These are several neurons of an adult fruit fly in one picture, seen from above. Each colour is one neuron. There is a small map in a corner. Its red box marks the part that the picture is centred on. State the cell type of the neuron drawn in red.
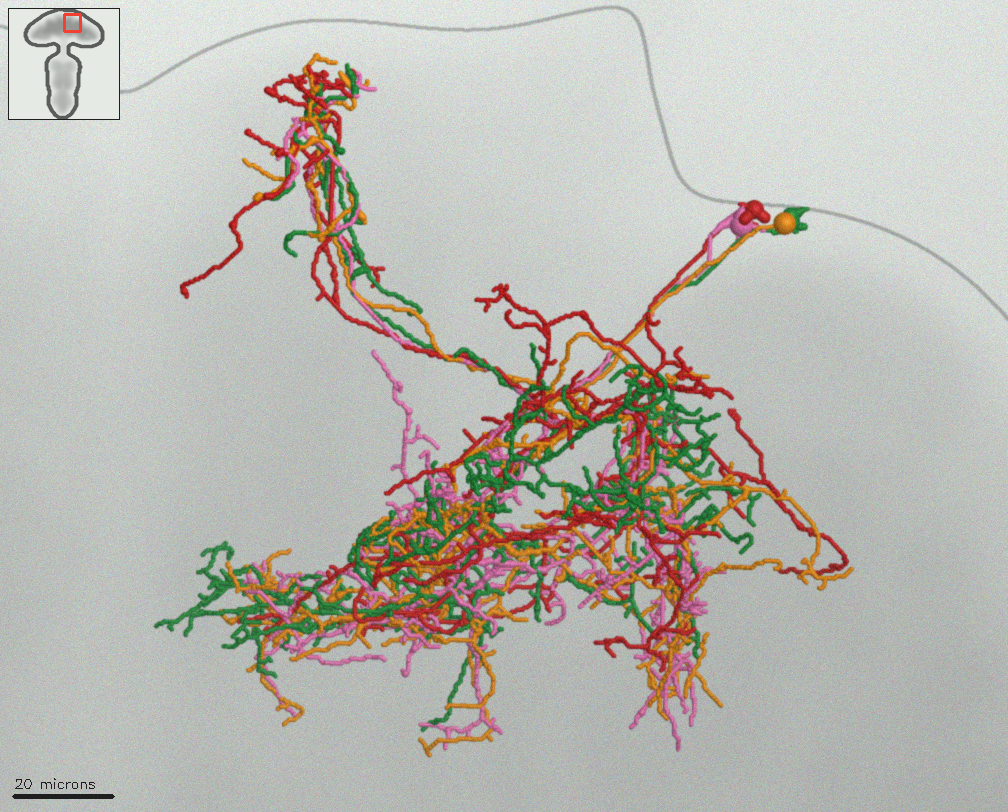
CL123_a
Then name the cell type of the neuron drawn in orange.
CL123_d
